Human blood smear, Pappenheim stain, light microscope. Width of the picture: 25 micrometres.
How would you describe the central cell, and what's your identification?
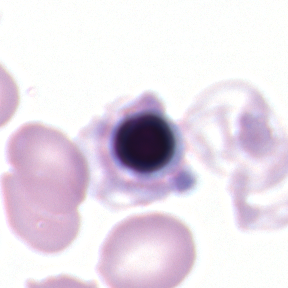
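Nucleus: no nucleoli visible. Cytoplasm pale pinkish-lilac, not blue, and free of granules. Small bluish knob jutting from the lower right edge. Normoblast.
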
